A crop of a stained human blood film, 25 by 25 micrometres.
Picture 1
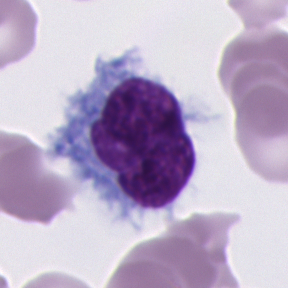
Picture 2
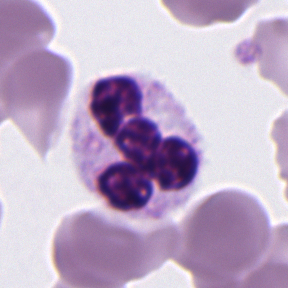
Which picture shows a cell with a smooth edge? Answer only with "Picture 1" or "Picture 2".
Picture 2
